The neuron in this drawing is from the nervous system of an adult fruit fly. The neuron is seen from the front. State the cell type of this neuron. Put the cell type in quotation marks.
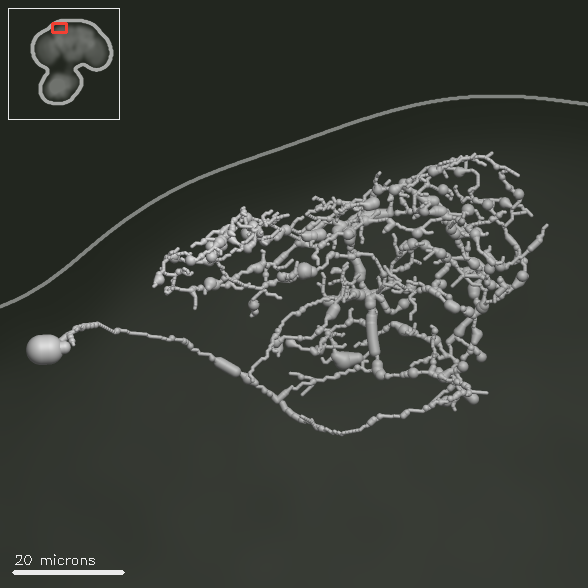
"SLP252_a"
